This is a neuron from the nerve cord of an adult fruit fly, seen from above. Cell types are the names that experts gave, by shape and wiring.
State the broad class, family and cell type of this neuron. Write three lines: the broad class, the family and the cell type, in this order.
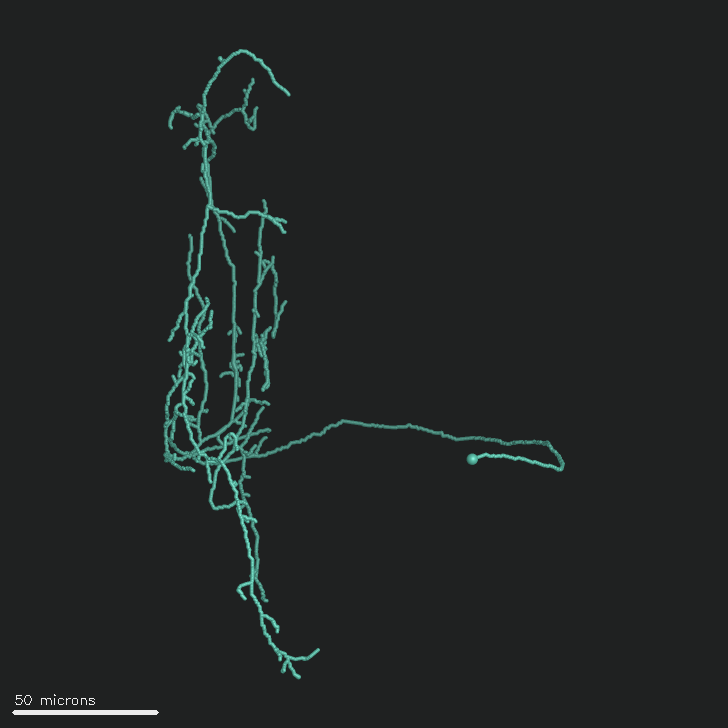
nerve-cord intrinsic neuron
hemilineage 19B
IN19B083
